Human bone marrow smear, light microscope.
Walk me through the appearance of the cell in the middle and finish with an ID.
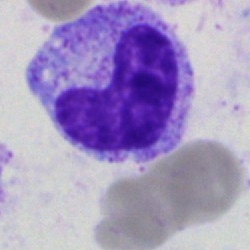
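The nucleus is indented into a kidney shape, its notch facing the upper left. It sits toward the lower right, leaving more cytoplasm at the upper left. The chromatin is dark purple and somewhat clumped, with paler patches between the clumps. The cytoplasm is moderate in amount and pale bluish-lilac. It is a metamyelocyte.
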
